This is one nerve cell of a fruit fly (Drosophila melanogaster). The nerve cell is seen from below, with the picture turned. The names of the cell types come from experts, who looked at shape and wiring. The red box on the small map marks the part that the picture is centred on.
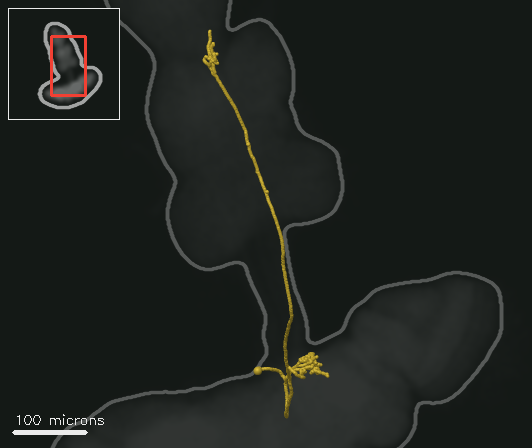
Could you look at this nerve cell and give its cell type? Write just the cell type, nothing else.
DNpe054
